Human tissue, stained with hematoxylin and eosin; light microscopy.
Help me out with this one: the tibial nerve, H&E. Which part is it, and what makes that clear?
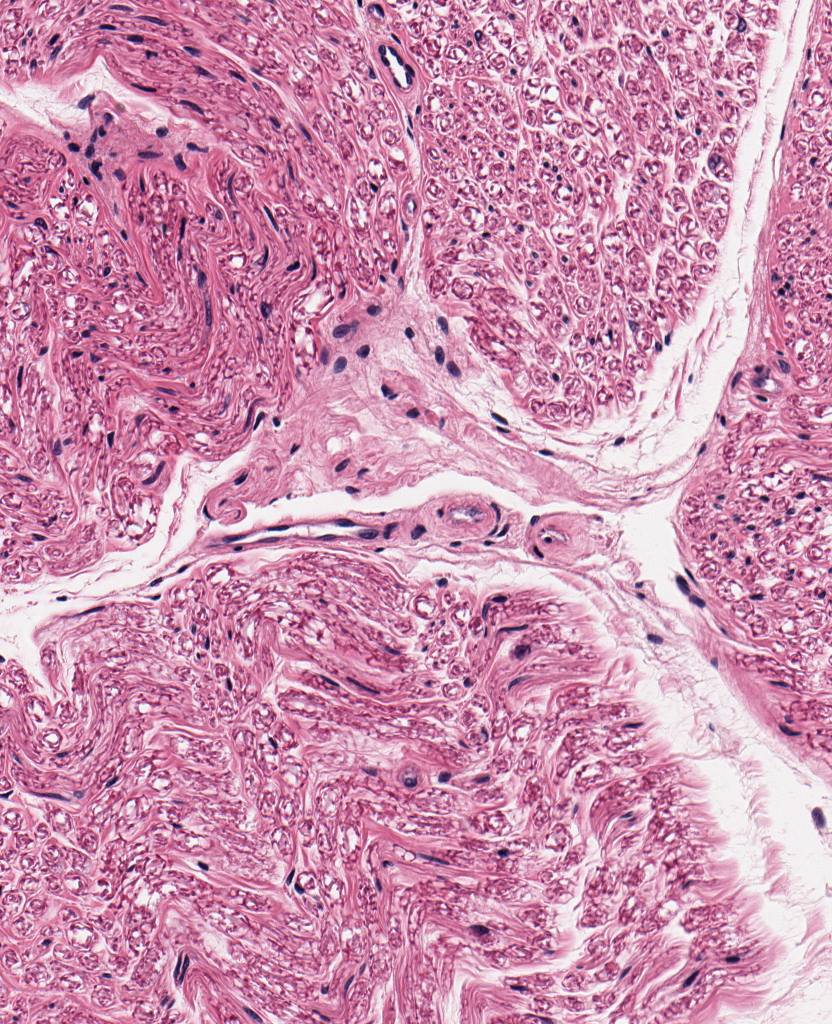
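You're looking at a nerve fascicle. In the upper right bundle, fibres are cut across as small round profiles, each a central dot inside a pale ring.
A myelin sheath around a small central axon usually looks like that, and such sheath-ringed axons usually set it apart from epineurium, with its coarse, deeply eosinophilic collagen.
In the lower and left parts, many fibres run lengthwise in a wavy course. Within the bundles, nuclei are sparse, dark and elongated or spindle-shaped; the septa between bundles are loose pale-pink connective tissue, with flattened dark nuclei along bundle edges.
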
